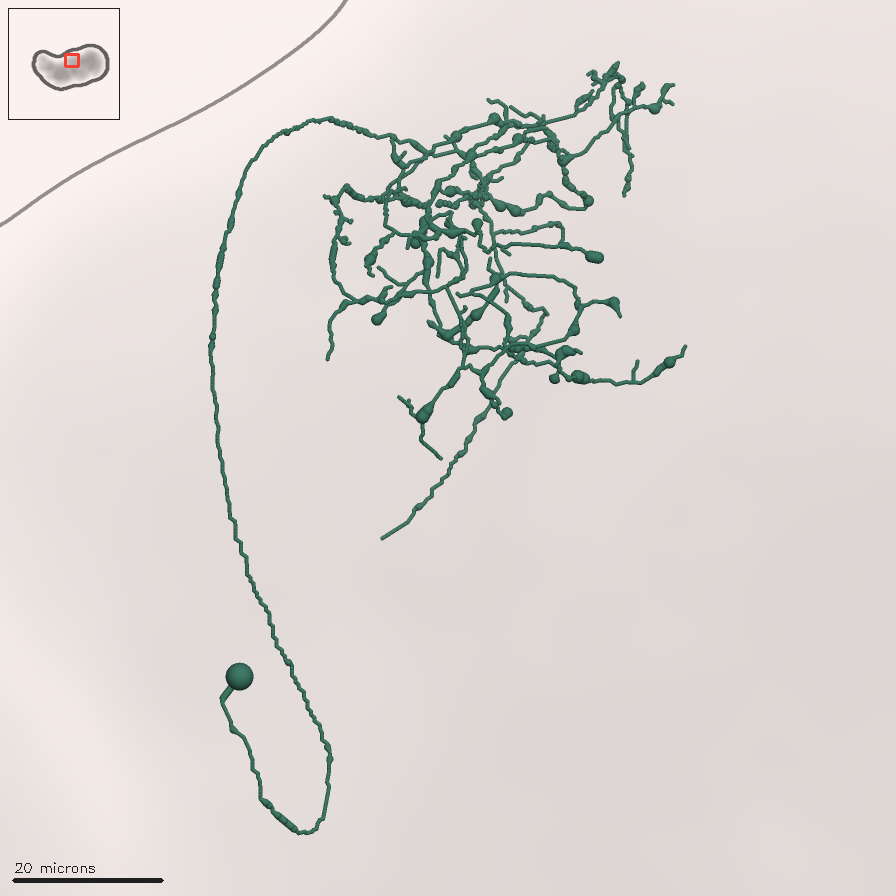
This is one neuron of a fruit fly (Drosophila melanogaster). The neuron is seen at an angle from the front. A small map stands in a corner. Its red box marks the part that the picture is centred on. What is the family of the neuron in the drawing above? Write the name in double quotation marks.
"hemilineage SLPav2"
